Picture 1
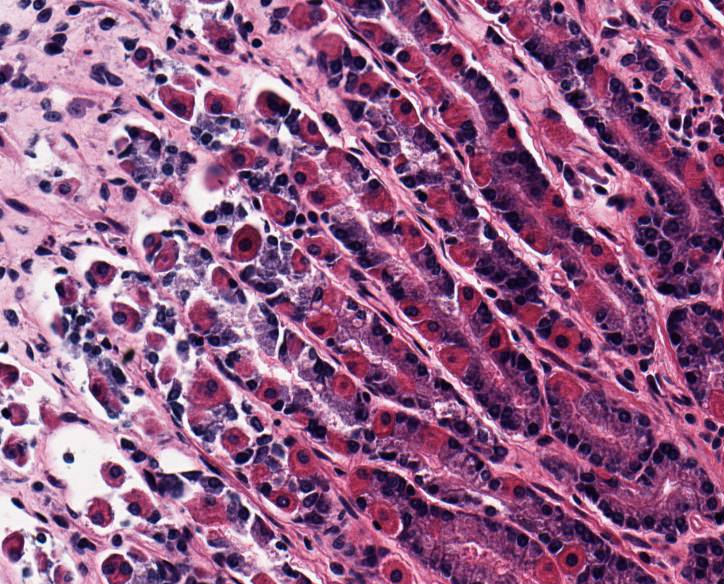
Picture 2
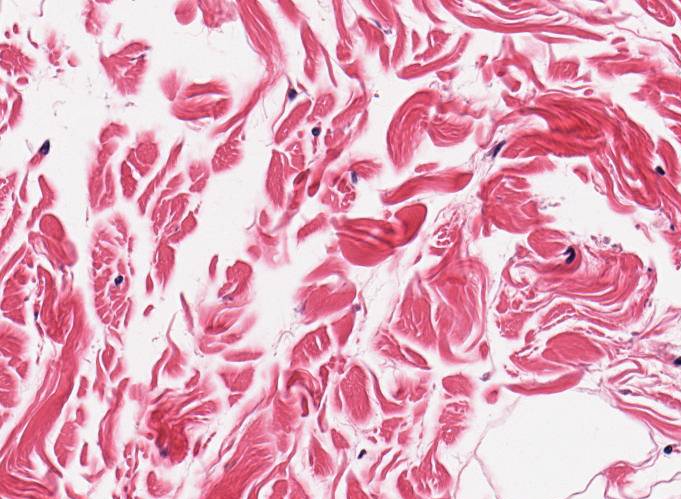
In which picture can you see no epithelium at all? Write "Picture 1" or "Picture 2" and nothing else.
Picture 2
